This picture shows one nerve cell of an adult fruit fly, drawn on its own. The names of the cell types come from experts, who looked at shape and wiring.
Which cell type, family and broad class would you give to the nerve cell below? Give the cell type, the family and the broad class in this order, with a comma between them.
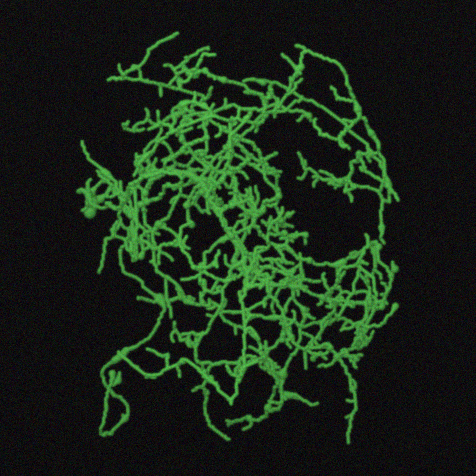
CB2538, hemilineage VLPl&p2_lateral, central-brain intrinsic neuron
